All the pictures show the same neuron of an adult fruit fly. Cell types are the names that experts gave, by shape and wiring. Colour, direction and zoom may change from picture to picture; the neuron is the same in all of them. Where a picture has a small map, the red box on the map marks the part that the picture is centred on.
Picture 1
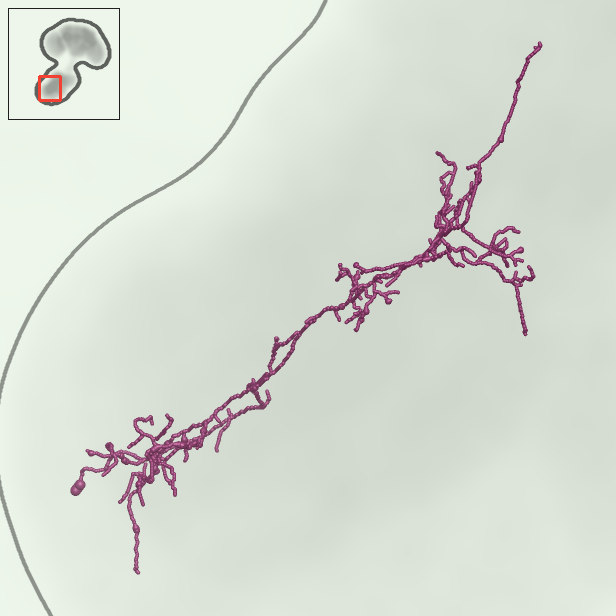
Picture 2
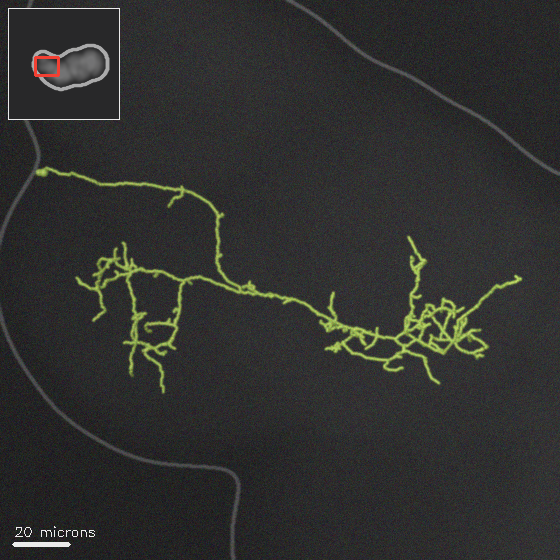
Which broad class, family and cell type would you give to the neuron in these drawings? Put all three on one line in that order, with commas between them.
nerve-cord intrinsic neuron, hemilineage 21A, IN21A054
